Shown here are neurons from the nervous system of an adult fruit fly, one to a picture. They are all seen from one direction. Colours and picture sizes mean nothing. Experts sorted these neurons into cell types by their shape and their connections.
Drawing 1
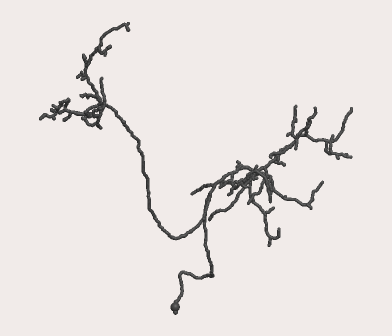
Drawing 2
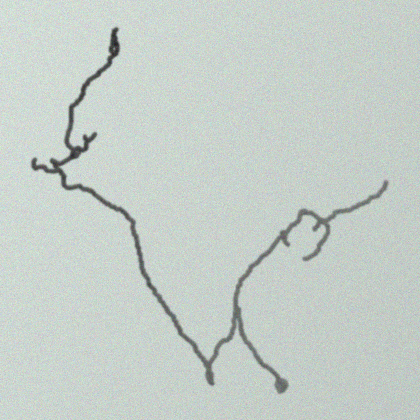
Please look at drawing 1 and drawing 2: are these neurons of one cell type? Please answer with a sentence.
They are of different cell types.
